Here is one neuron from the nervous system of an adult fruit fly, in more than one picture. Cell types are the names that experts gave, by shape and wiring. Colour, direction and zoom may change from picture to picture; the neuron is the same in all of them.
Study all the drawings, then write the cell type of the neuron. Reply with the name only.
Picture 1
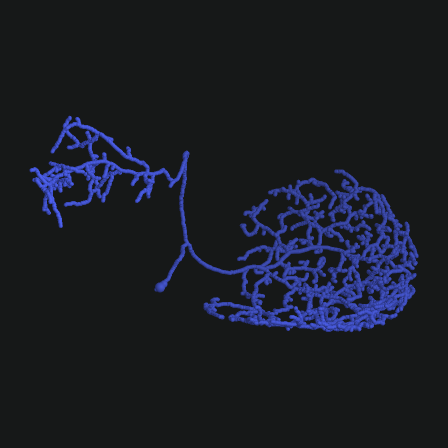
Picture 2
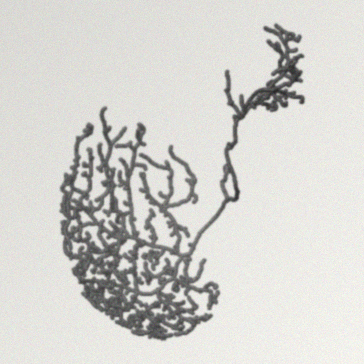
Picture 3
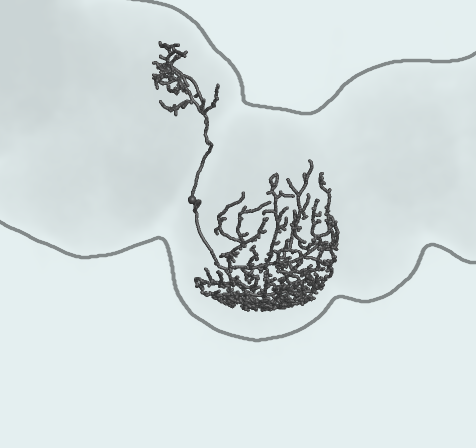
MeVP36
